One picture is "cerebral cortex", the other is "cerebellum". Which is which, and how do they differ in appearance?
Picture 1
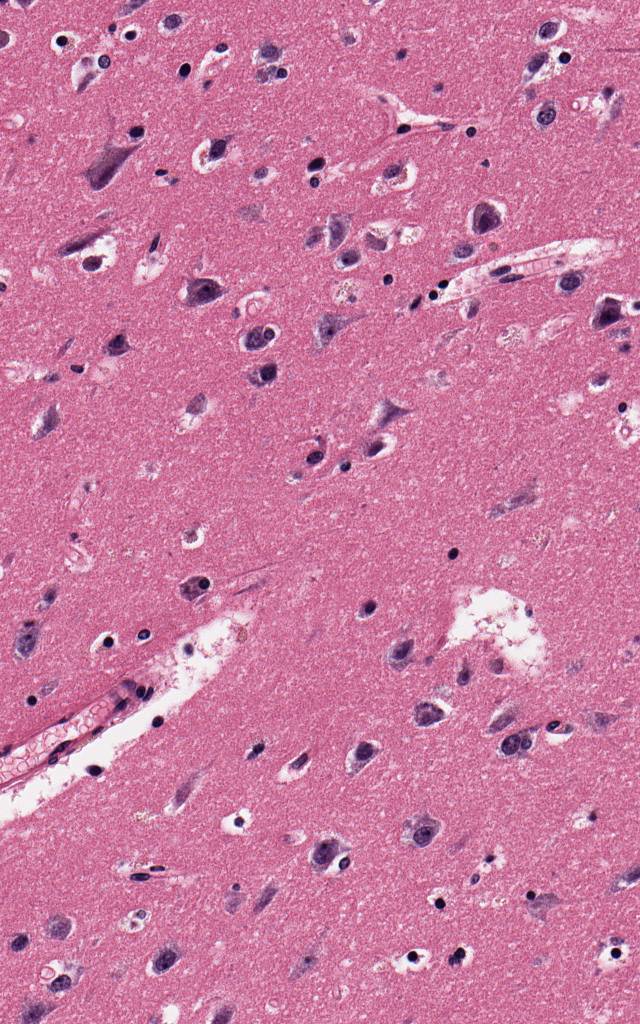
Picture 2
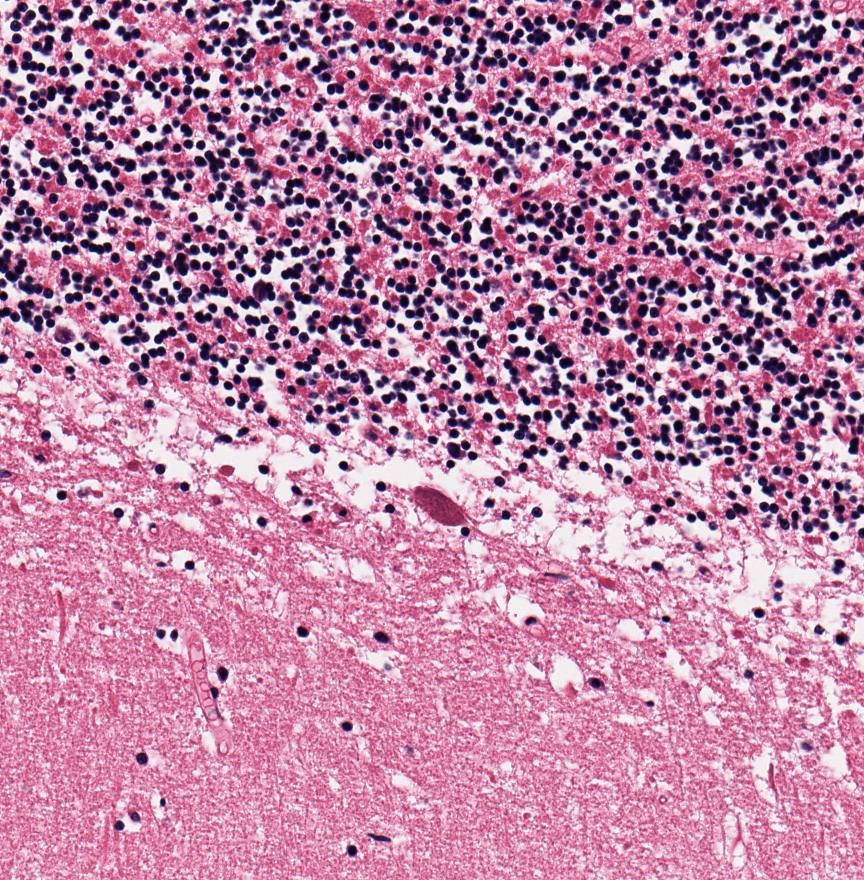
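Cerebral cortex appears in picture 1, and cerebellum in picture 2. In picture 1 the whole field is one finely granular pink meshwork, with cells scattered singly through it and neither epithelium nor glands. Its largest cells, scattered throughout, are neurons with angular, triangular purple cell bodies, many with a round, pale nucleus and one dark nucleolus. Picture 2 is layered: above, small, round, uniform, dark nuclei with scant visible cytoplasm are tightly packed; below is finely fibrillary pink neuropil with only a few small nuclei. On the boundary near the centre lies one large neuron with an oval, densely stained body, the only such cell seen.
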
